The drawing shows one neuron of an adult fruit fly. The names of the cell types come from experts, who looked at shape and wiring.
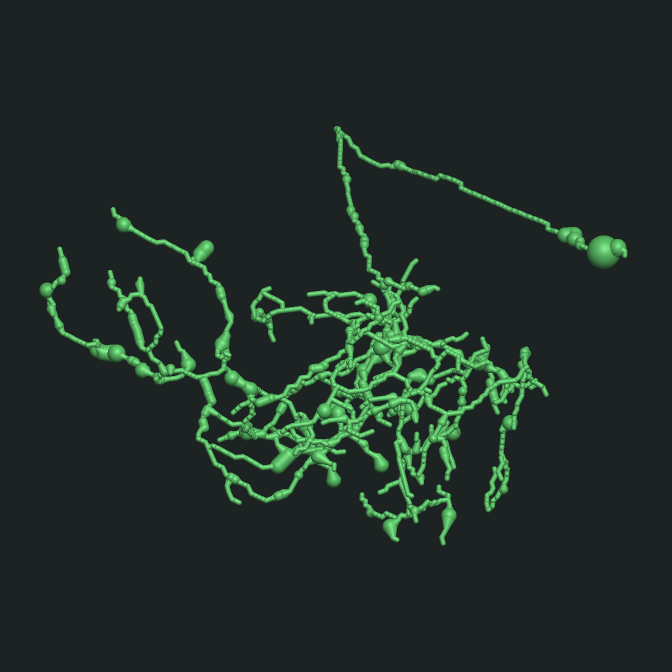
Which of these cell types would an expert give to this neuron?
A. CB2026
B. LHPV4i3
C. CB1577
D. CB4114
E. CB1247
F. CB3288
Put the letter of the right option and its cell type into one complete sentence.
The neuron represents the cell type CB1247, found under option E.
